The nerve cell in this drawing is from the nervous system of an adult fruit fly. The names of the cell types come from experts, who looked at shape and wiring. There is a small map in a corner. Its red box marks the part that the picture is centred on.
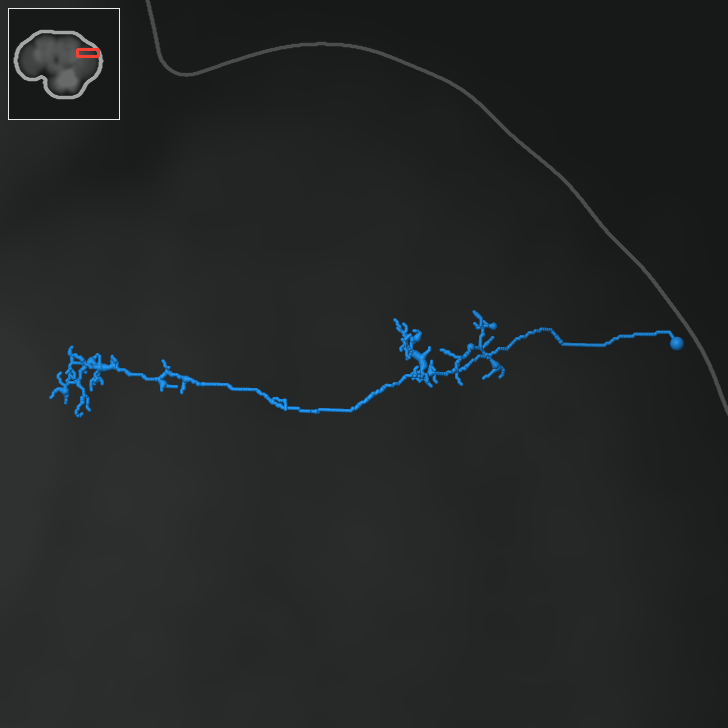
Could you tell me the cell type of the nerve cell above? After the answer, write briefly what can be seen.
It is of cell type Tm5Y. Its broad class is optic-lobe intrinsic neuron. Its cell body lies on the right of the picture. Dozens of branch ends can be seen.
